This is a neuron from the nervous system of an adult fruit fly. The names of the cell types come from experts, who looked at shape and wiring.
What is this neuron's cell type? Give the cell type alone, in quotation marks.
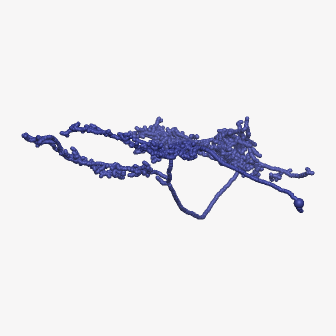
"mAL_m1"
